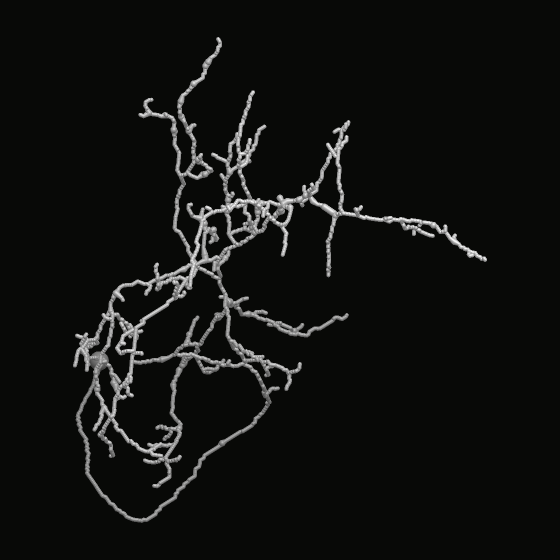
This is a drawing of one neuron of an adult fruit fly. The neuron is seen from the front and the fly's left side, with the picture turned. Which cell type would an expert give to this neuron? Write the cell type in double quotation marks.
"IN20A.22A055"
